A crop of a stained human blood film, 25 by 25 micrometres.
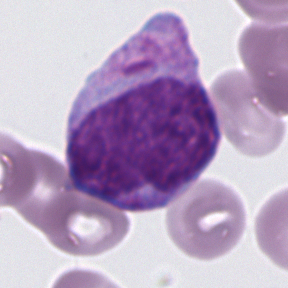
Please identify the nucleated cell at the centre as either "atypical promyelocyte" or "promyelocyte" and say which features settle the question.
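This is an atypical promyelocyte. First point: a single slender pink-purple rod lies in the cytoplasm above the nucleus.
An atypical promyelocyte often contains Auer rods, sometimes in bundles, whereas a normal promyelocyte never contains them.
The chromatin is fine and evenly spread, without coarse dark clumps. Most of the pale grey-blue cytoplasm lies above the nucleus, which sits toward the bottom of the cell, about 18 by 13 micrometres.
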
